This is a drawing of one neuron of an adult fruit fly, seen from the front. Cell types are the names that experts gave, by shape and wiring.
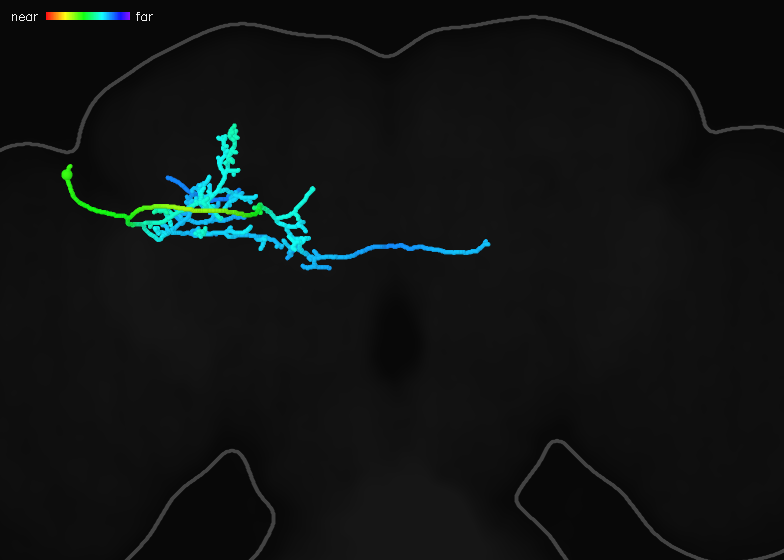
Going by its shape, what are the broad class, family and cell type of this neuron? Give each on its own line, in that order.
central-brain intrinsic neuron
hemilineage SLPav1_medial
PLP067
